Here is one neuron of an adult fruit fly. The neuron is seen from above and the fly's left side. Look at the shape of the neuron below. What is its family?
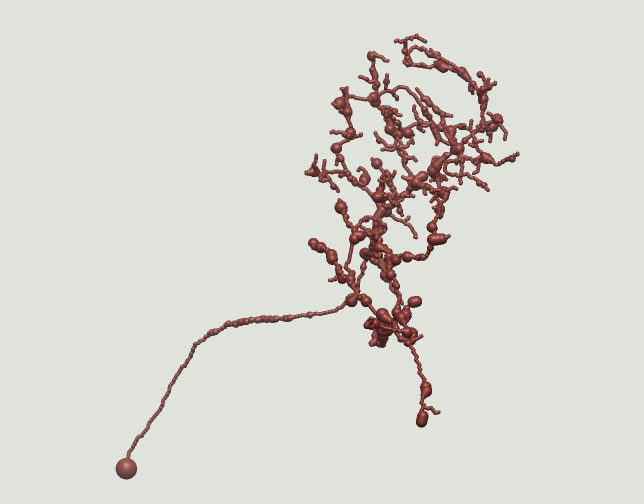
hemilineage LHa2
